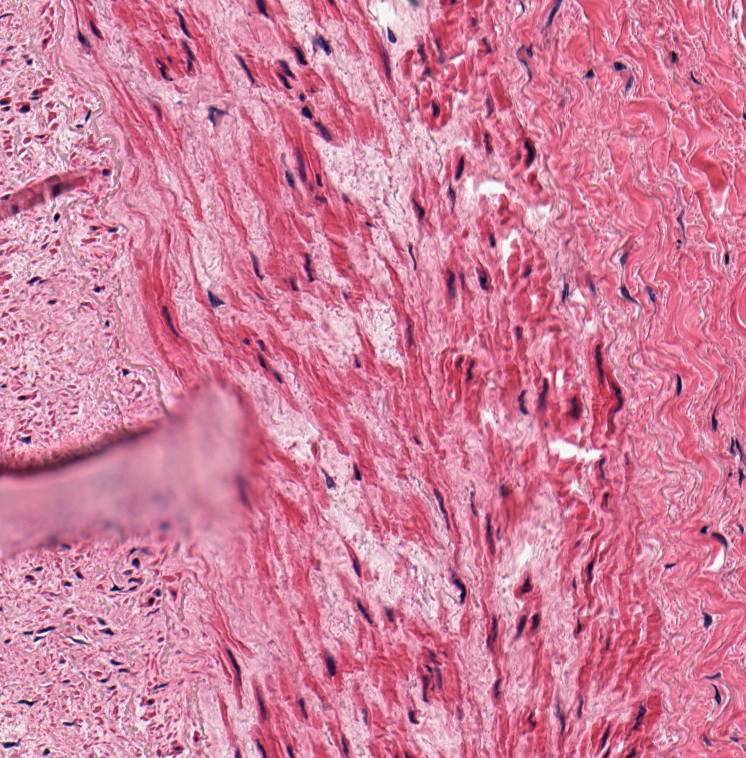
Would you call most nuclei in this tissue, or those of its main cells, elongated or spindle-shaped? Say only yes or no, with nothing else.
Yes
